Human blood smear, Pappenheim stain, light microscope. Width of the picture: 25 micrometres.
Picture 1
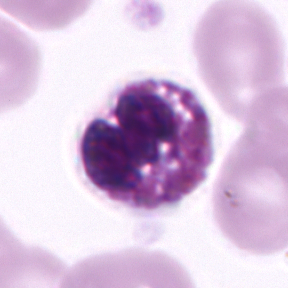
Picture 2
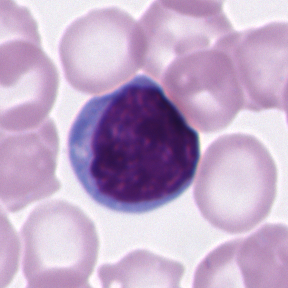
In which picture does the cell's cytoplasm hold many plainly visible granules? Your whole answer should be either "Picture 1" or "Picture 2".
Picture 1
